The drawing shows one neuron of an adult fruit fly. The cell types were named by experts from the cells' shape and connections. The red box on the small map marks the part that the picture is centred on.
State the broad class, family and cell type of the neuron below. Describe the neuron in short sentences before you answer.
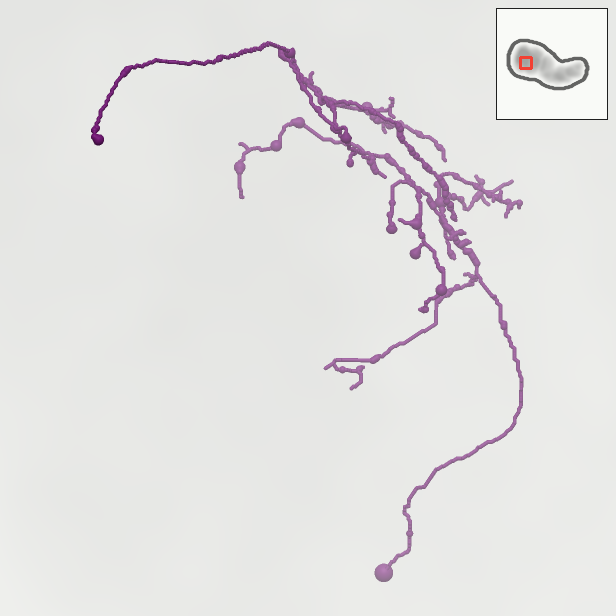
The cell body is at the bottom of the picture. The picture shows dozens of branch ends. Its broad class is central-brain intrinsic neuron. Its family is hemilineage ALv2. The cell type is v2LN46.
